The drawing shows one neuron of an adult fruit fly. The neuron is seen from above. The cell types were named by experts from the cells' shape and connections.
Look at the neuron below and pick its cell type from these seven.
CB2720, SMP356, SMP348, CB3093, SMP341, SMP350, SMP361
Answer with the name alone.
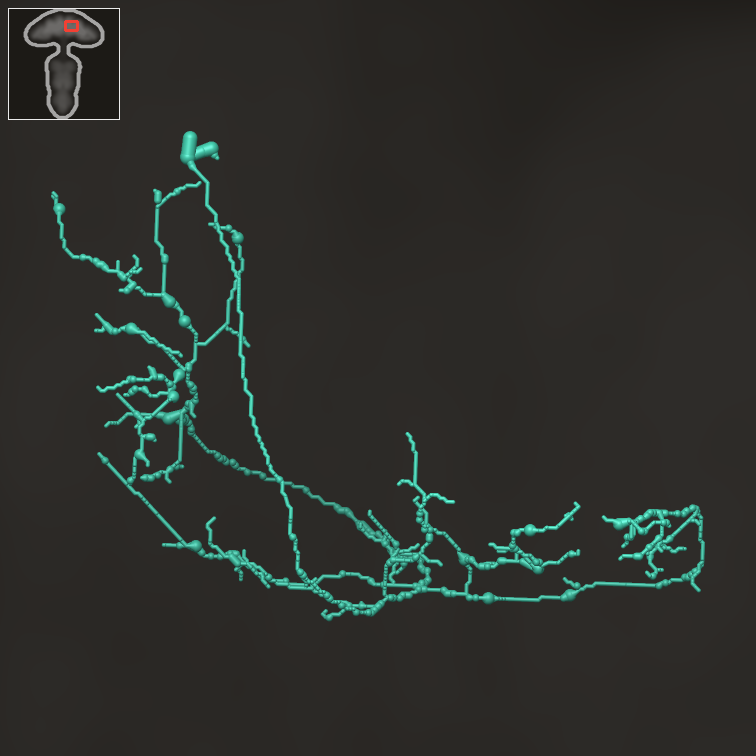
SMP350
